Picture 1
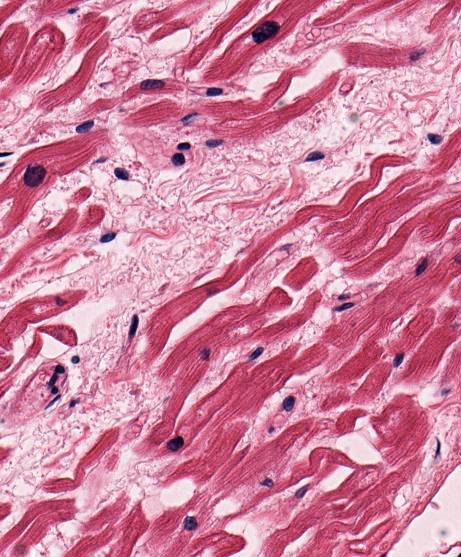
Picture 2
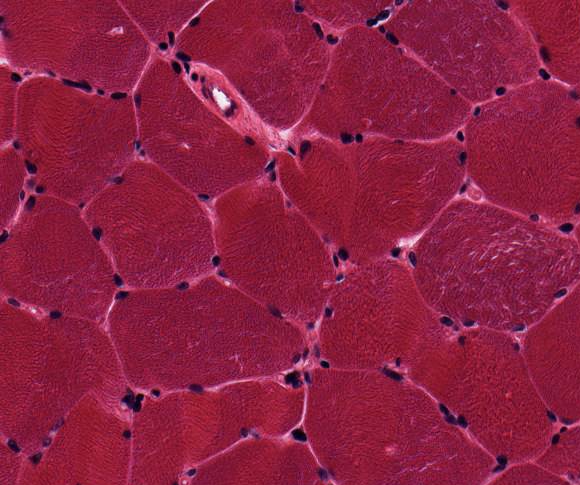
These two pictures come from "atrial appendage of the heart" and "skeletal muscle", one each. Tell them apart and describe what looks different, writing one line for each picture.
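The field in picture 1 comes from the atrial appendage of the heart. The oval nuclei of the muscle fibres lie centrally within the fibres rather than at their edges.
The field in picture 2 comes from the skeletal muscle. The fibre nuclei are small, dark and flattened, and sit at the edges of the fibres.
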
